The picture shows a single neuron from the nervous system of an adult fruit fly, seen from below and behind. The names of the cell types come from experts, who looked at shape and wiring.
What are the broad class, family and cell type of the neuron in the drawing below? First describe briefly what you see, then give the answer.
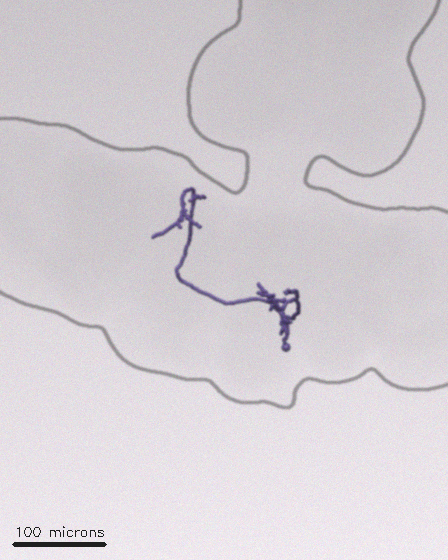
By the scale bar it is about 180 microns tall in this view. As drawn here it is about as wide as it is tall. Its broad class is central-brain intrinsic neuron. The family is hemilineage AOTUv3_ventral. It is of cell type CB3865.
